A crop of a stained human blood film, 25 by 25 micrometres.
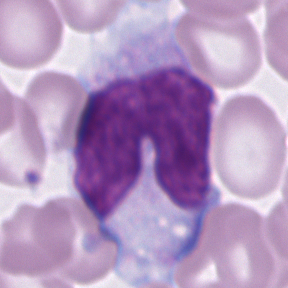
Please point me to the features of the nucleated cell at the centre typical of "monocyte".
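This cell is a monocyte. Start with the nucleus: it is bent into an inverted U, and the notch of that U opens toward the bottom. Now look closely at the chromatin, which has a fine, streaky texture and is not collected into coarse dark clumps. You will find cytoplasm both above the nucleus and below it. In the part below the nucleus, a few small clear vacuoles sit in the cytoplasm.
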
